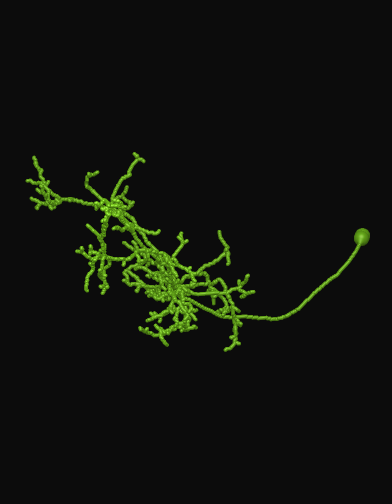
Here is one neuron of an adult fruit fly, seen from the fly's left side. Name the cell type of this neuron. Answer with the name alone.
GNG349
